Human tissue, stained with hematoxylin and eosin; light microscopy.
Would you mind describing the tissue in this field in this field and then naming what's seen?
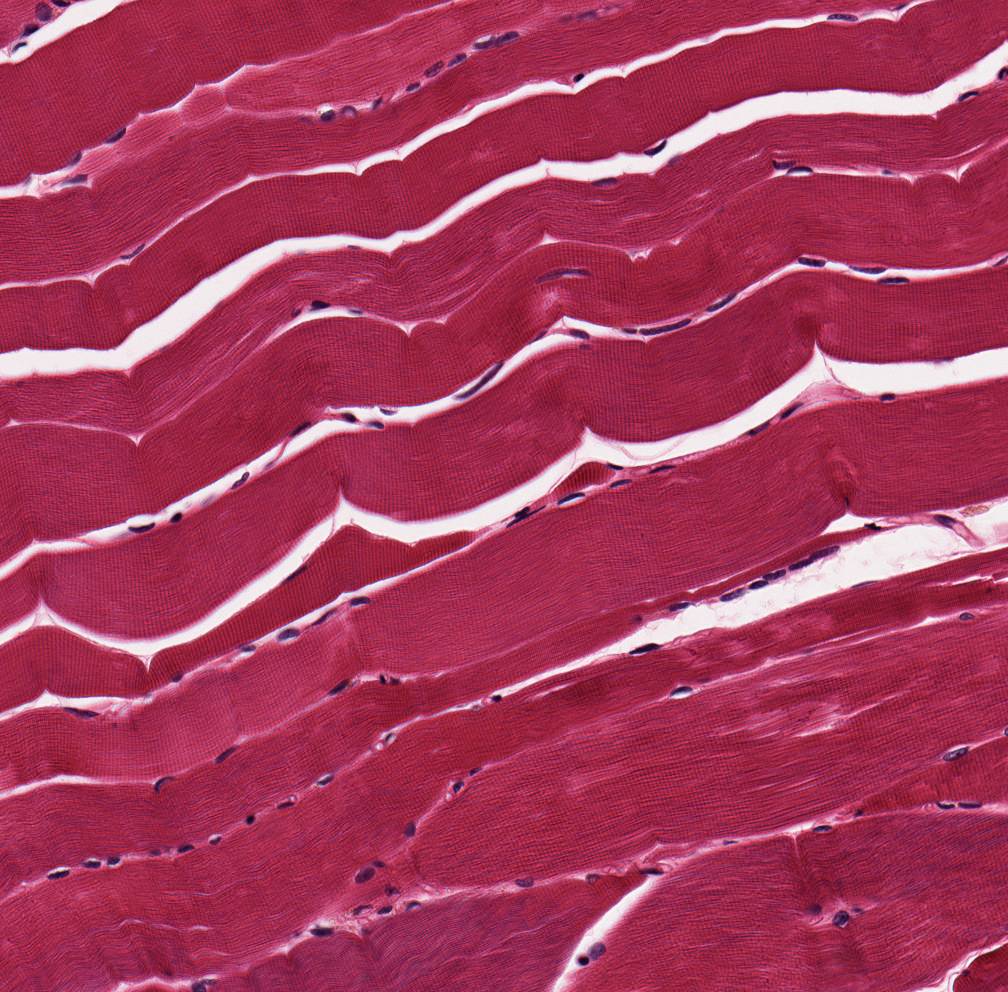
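Fine cross-striations run across the width of the muscle fibres. Their cytoplasm stains a deep pink-red throughout, and their flattened nuclei lie at the fibre edges. The fibres run side by side, neither branching nor joining their neighbours. This is skeletal muscle.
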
